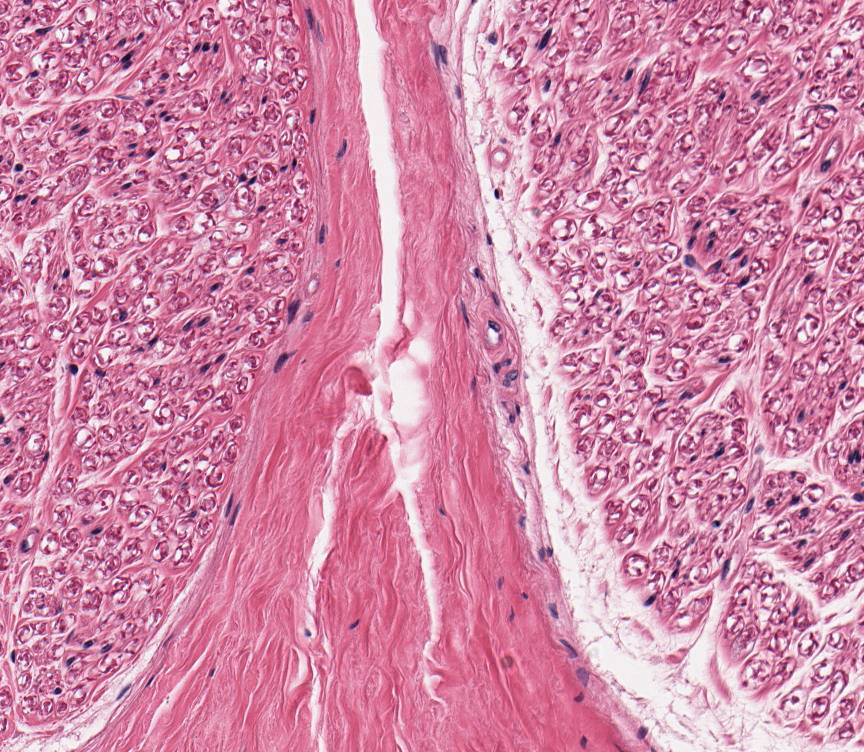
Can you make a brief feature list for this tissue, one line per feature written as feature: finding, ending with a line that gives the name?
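Arrangement: two large cross-cut bundles of closely packed fibres, left and right
Separation: vertical central band of dense pink connective tissue
Profiles: many, small and round, each a small pink central core in a pale clear ring
Nuclei: small, dark, sparse, between profiles, not central
Central band: wavy eosinophilic collagen running top to bottom, few elongated nuclei
Name: tibial nerve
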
